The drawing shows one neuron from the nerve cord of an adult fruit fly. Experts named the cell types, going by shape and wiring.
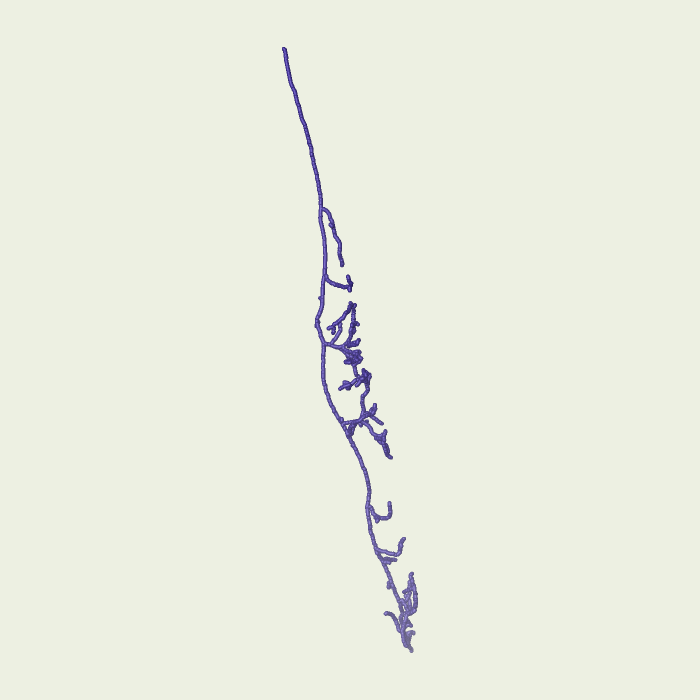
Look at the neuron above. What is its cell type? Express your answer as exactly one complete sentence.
By type, the neuron is DNp55.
